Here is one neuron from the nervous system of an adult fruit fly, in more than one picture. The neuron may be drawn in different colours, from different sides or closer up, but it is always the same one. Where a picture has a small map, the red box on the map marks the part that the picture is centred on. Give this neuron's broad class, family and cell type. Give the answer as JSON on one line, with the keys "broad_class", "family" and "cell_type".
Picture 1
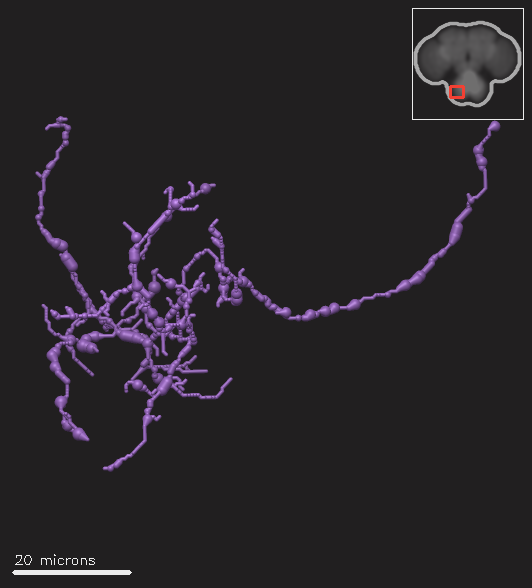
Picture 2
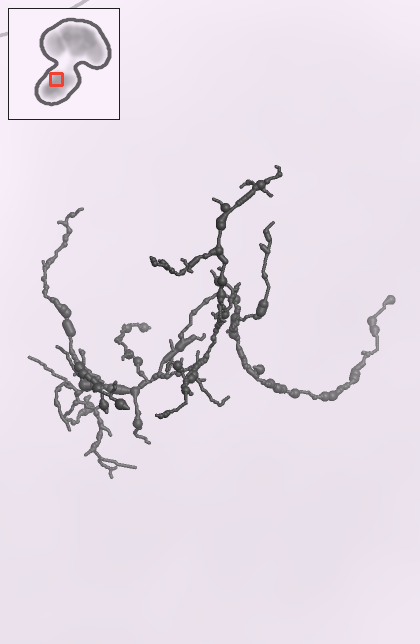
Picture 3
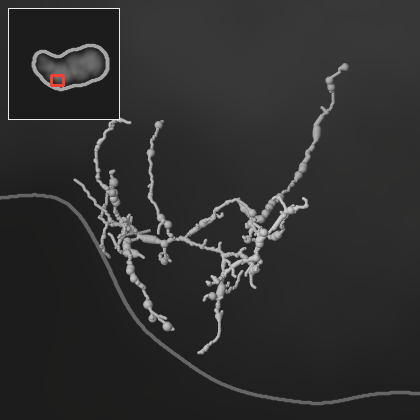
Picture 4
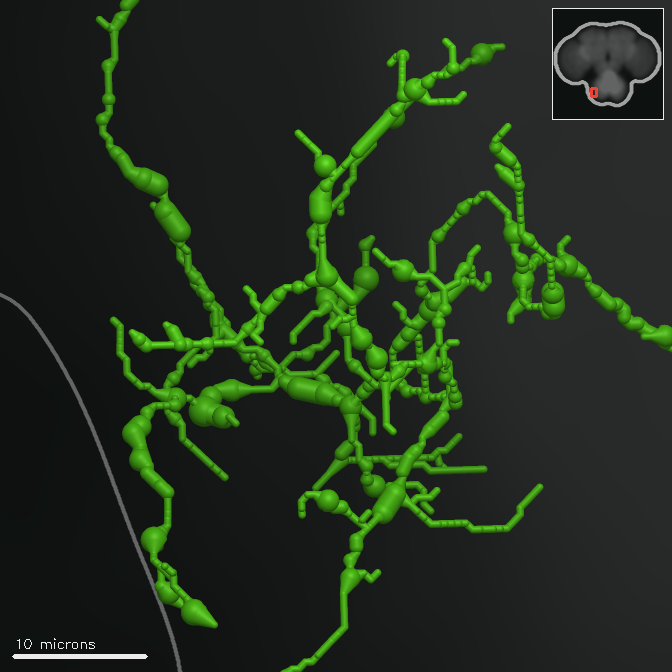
{"broad_class": "nerve-cord intrinsic neuron", "family": "hemilineage 20A.22A", "cell_type": "IN20A.22A071"}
